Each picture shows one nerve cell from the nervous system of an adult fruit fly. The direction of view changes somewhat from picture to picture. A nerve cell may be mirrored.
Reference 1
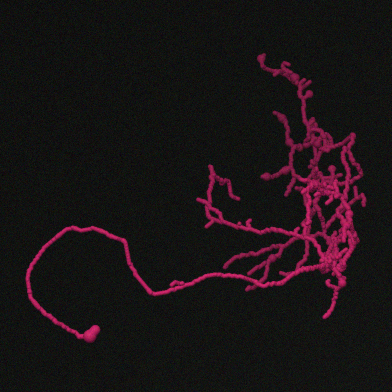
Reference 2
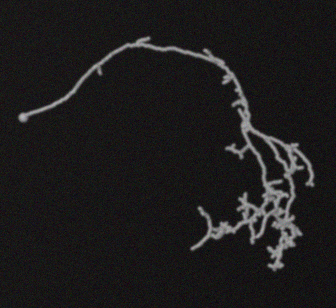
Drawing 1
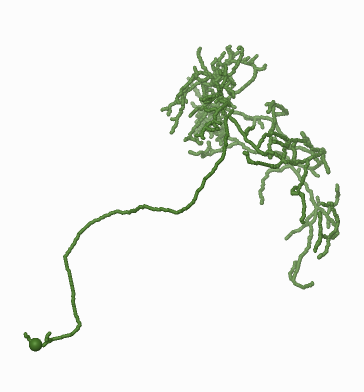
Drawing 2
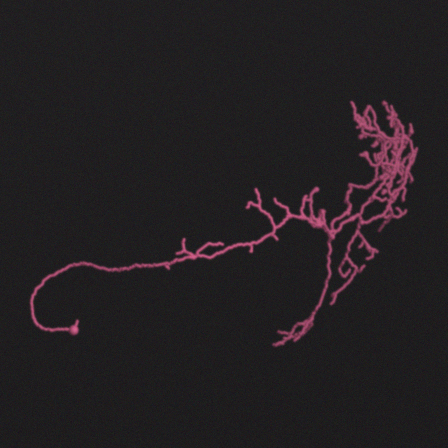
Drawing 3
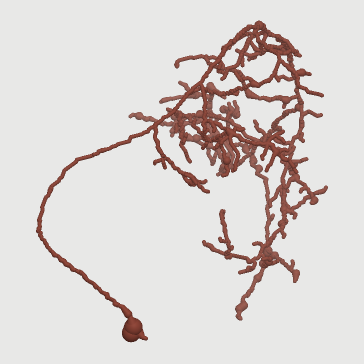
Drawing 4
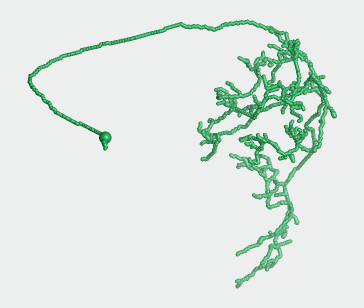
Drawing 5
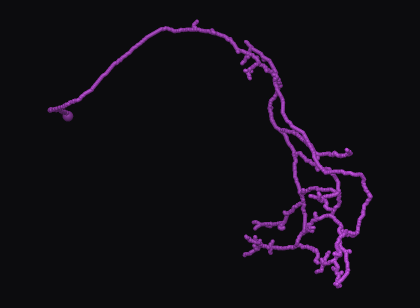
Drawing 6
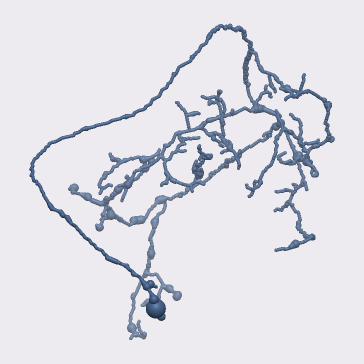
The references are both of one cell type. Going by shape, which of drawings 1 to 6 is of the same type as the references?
Drawing 5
